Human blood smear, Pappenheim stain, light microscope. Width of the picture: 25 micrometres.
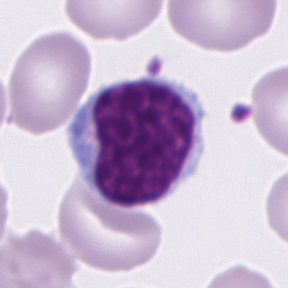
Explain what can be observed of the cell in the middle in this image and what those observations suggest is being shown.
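Working through the cell in order: the chromatin is dark purple and coarsely clumped, with paler streaks between the clumps; no distinct nucleolus is seen; the border is ragged, with small frayed projections along its right side; and the cytoplasm holds no distinct coloured granules. Last, the name: typical lymphocyte.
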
